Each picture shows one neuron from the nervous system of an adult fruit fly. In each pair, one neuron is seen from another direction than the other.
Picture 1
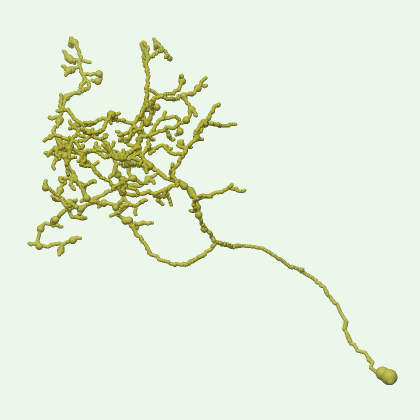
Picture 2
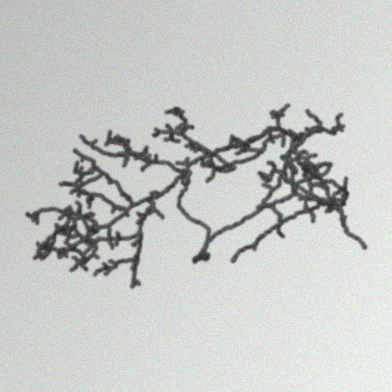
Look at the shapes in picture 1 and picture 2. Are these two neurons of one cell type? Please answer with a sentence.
They are of different cell types.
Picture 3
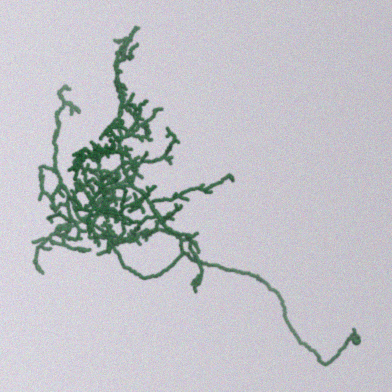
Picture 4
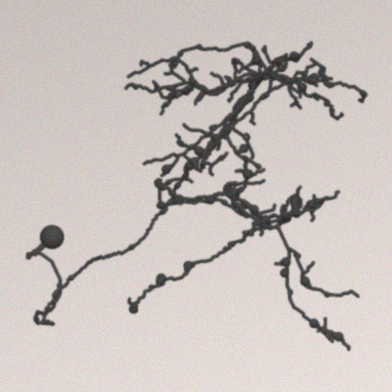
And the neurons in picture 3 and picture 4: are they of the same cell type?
They are of different cell types.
